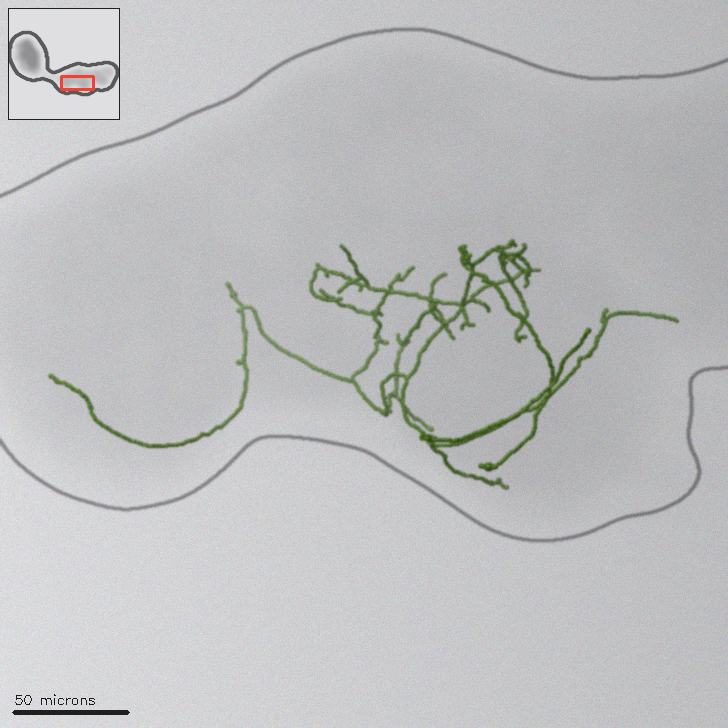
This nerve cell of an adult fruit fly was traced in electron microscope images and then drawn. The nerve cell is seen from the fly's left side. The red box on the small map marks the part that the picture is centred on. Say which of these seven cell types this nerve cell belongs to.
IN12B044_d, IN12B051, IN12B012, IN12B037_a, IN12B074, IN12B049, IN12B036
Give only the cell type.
IN12B044_d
